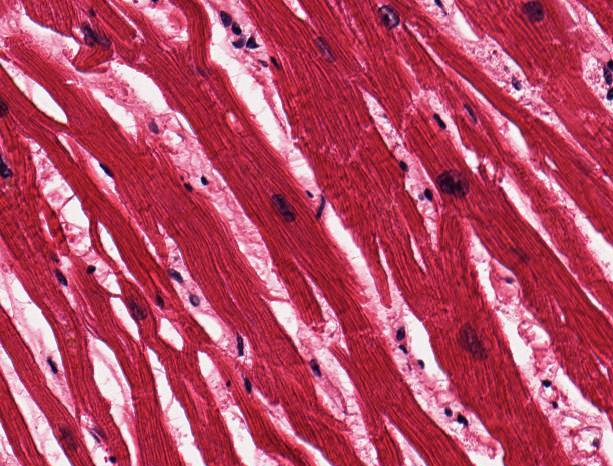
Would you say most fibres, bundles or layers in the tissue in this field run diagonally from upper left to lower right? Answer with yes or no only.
Yes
